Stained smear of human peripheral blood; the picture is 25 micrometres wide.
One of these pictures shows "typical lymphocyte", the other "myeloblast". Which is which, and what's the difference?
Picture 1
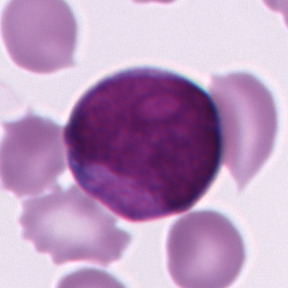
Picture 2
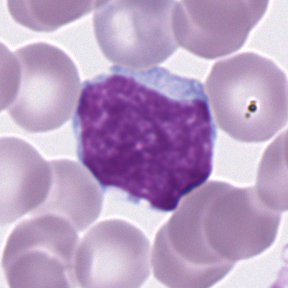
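The first picture is the myeloblast, and the second is the typical lymphocyte. Start with the outlines: the myeloblast is round and smooth, while the typical lymphocyte is angular, its sides flattened where red cells press against it. In the myeloblast the nucleus, round and about 13 micrometres across, takes up nearly the whole cell, and the little cytoplasm left forms a narrow crescent at the lower left.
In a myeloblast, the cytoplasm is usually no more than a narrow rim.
Now look at the upper part of that nucleus, where a pale oval nucleolus lies; in the typical lymphocyte no nucleolus can be seen. The lymphocyte's chromatin is deep purple and dense, broken by small paler patches that give it a mottled look.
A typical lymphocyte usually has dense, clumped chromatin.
That lymphocyte is about 13 micrometres across, and its nucleus fills about 80% of the cell's area. The two do share something: neither has granules in its cytoplasm, and neither contains vacuoles. The small dark dot to the right of the lymphocyte lies on a red cell.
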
